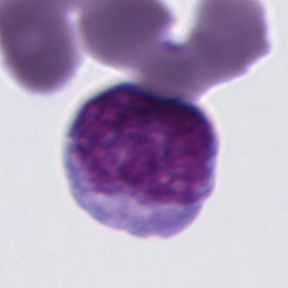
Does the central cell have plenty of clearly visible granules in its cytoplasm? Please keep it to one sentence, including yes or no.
No, not a single granule can be seen in its cytoplasm.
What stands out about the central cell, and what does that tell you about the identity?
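See how the nucleus sits up in the top part of the cell, with most of the cytoplasm underneath it. Its chromatin is coarse, clumped into darker purple strands. There's clearly less cytoplasm than nucleus, and what there is looks pale greyish blue. That one's a myeloblast.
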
